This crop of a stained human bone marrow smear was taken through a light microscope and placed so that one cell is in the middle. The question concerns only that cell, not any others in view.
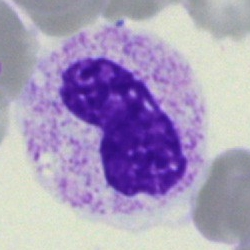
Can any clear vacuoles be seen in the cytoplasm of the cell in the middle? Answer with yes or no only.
No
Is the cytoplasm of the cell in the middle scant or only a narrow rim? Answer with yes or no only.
No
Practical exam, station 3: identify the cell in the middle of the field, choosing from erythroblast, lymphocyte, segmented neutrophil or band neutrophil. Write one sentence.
Answering briefly, the cell in the middle is a band neutrophil.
